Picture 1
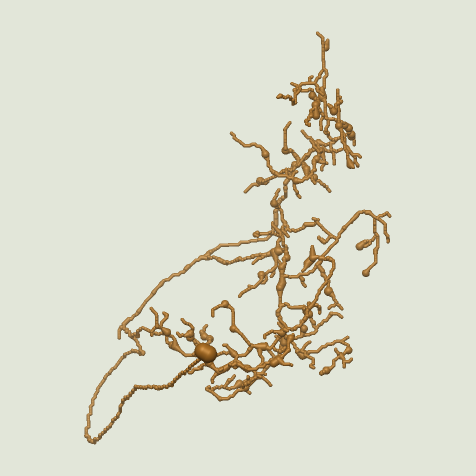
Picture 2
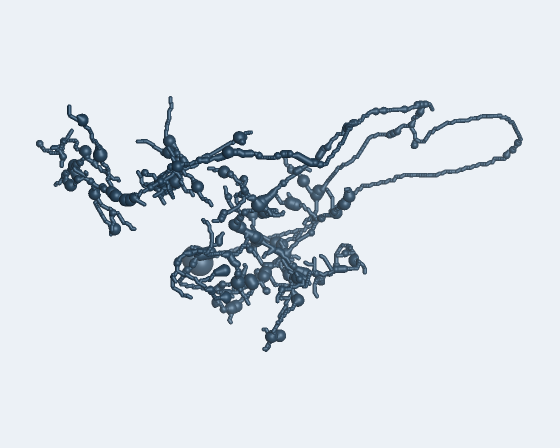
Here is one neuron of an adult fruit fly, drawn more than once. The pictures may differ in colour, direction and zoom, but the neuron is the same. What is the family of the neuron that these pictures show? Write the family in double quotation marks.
"hemilineage LHl1"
